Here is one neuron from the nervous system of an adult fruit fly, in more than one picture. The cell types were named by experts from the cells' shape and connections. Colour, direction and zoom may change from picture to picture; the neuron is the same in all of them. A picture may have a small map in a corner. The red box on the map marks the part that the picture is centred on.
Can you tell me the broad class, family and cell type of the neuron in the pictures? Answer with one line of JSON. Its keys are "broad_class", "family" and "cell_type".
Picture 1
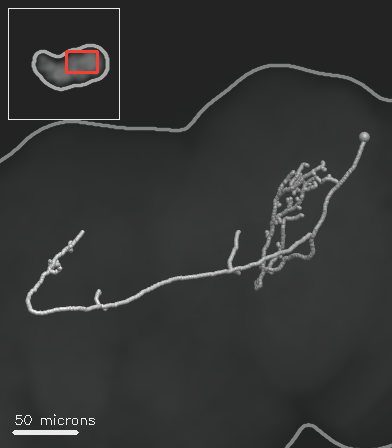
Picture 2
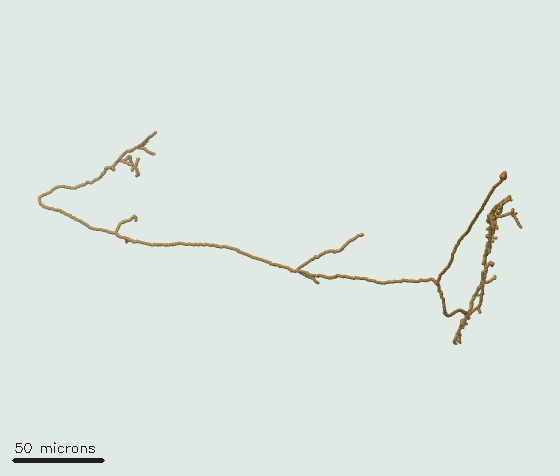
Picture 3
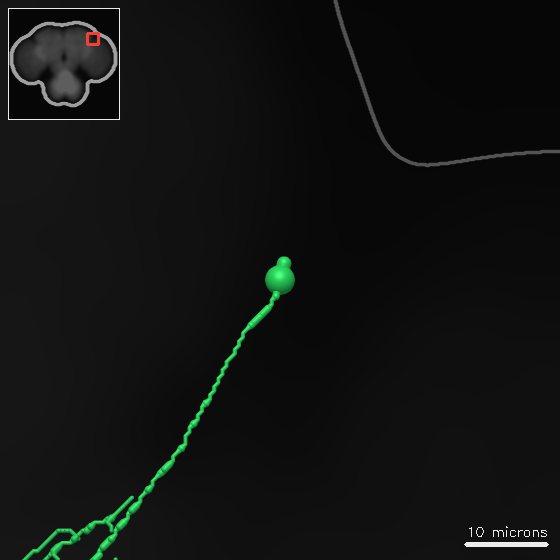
{"broad_class": "visual projection neuron", "family": "hemilineage VPNp1_lateral", "cell_type": "LT81"}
